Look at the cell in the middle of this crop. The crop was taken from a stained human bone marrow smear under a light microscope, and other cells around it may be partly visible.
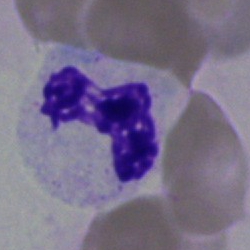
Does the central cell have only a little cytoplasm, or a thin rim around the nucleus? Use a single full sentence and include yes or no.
No, the cell's cytoplasm is ample, not a thin rim.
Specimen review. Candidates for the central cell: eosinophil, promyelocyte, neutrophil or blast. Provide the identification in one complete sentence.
In this crop, the cell at the very middle is a neutrophil.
